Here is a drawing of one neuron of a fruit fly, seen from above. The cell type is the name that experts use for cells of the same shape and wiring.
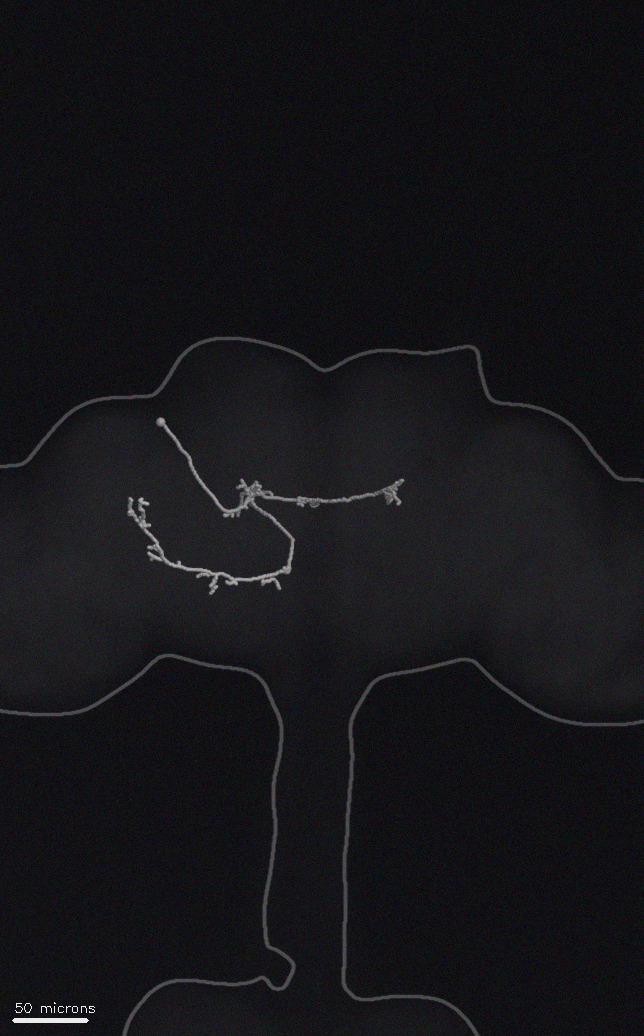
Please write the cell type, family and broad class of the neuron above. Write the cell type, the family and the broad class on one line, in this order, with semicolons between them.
VES037; hemilineage VESa2; central-brain intrinsic neuron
